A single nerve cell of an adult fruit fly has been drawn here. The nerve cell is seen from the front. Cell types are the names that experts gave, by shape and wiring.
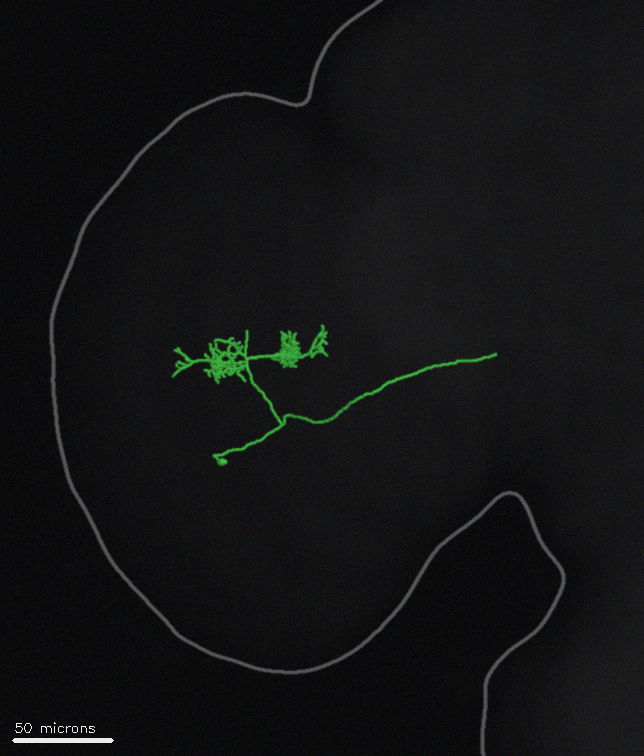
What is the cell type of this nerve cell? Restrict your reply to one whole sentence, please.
With respect to cell type, this nerve cell is TmY14.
